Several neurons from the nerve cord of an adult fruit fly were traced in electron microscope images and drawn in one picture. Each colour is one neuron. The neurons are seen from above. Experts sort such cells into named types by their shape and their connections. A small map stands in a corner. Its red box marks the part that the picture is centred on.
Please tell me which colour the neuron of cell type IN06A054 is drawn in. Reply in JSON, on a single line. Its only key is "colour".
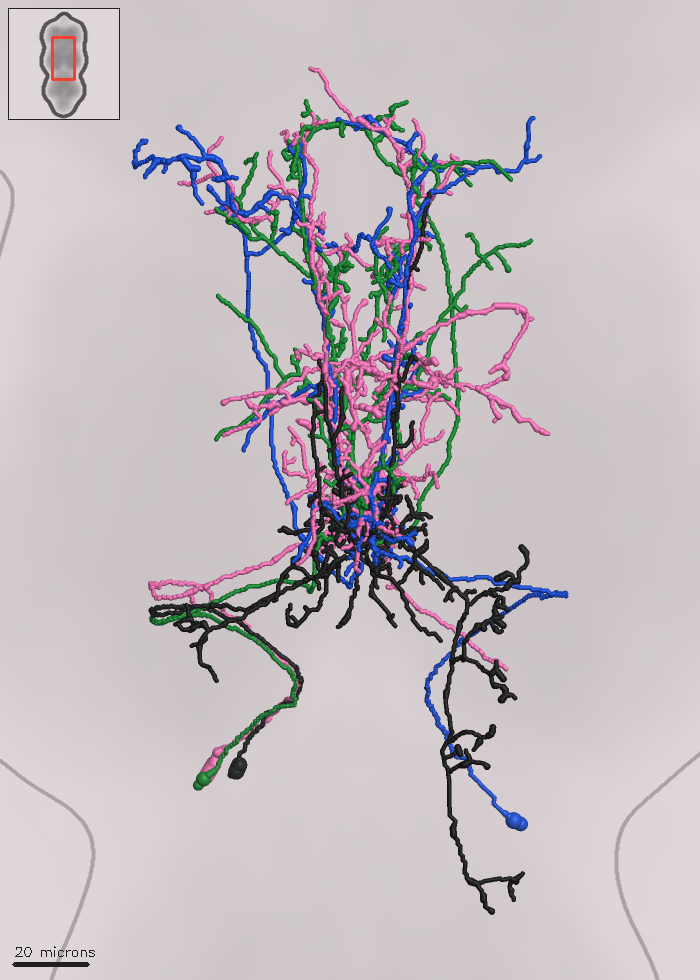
{"colour": "black"}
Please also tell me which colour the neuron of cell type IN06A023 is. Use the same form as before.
{"colour": "pink"}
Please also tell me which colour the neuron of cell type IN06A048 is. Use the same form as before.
{"colour": "blue"}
